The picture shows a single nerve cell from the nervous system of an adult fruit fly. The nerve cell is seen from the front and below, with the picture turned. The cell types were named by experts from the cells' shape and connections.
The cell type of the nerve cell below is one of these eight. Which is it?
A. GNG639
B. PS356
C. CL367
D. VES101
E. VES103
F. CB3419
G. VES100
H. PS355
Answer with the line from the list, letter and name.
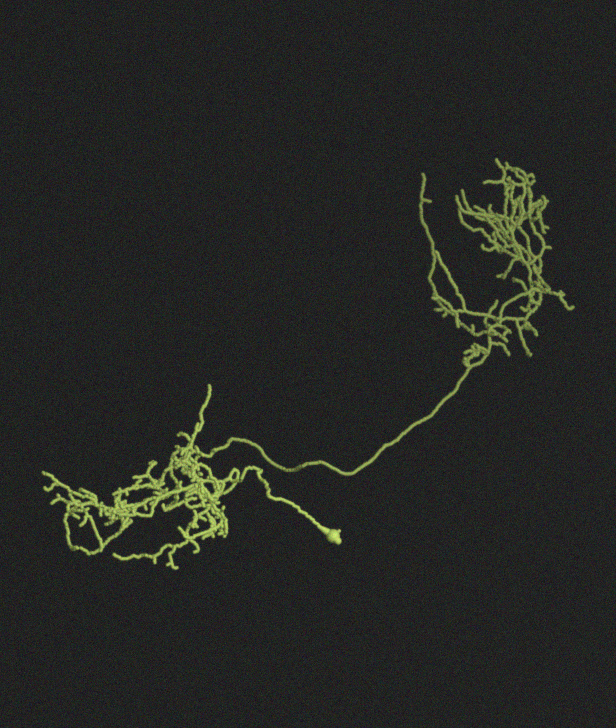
A. GNG639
